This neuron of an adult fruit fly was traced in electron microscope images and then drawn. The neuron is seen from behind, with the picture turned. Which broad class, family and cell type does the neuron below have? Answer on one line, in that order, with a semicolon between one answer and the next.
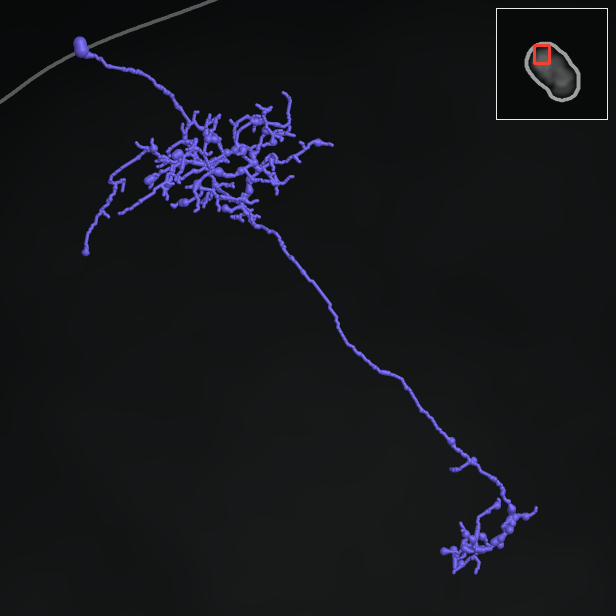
optic-lobe intrinsic neuron; Tm; Tm38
